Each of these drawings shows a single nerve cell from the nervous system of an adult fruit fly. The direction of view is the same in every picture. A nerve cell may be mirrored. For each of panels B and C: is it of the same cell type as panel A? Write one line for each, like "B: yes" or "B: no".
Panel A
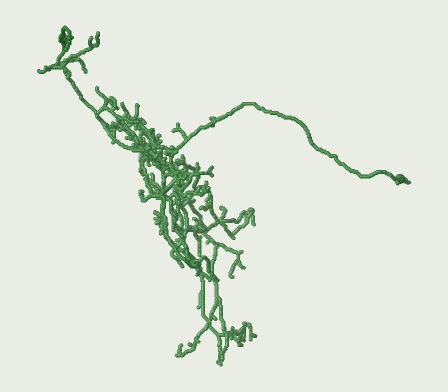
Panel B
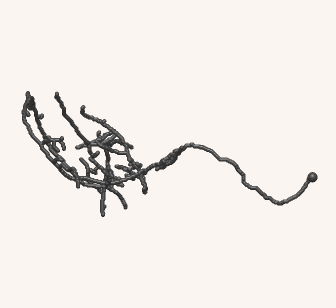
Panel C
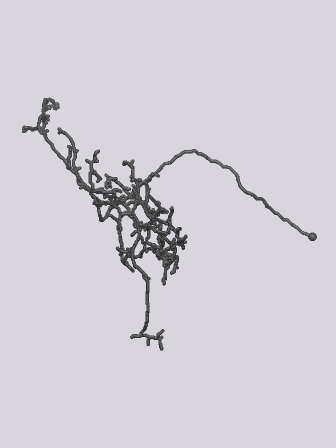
B: no
C: yes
